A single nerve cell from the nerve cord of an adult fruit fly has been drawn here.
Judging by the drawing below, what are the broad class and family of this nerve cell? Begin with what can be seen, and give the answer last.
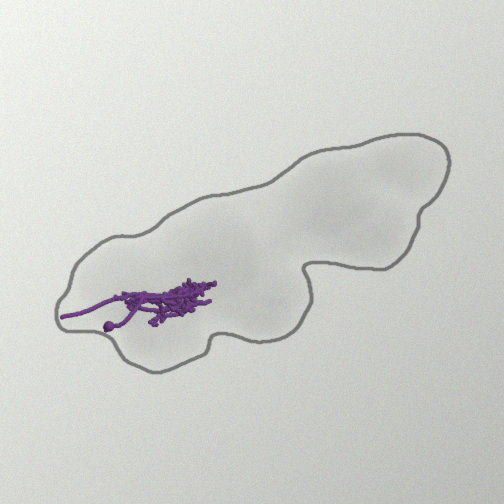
As drawn here it is more than twice as wide as it is tall. It is an ascending neuron. Its family is hemilineage 08B.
